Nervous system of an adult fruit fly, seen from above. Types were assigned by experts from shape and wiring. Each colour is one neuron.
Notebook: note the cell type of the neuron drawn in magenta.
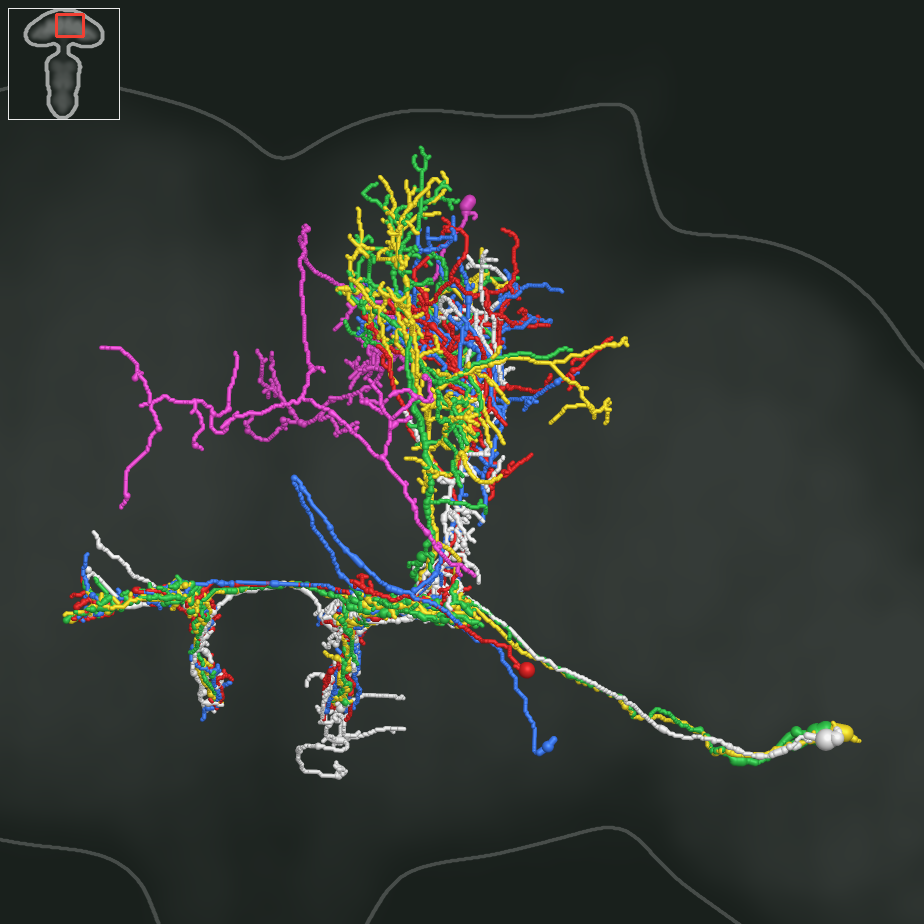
PRW029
